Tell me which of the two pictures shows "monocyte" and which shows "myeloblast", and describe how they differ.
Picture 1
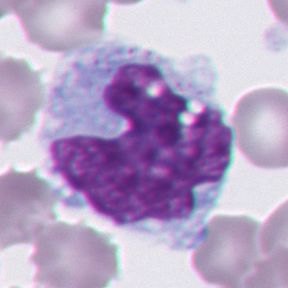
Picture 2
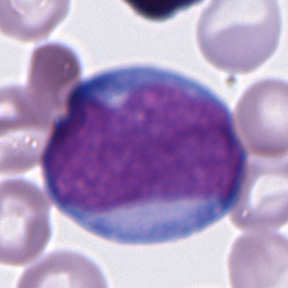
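Picture 1 shows a monocyte, and picture 2 shows a myeloblast. In the monocyte, the nucleus is one continuous folded mass and is not divided into separate lobes. Its chromatin forms a fine, lacy, stranded pattern, whereas the chromatin of the myeloblast is finely granular and evenly spread; neither shows coarse dark clumps. The monocyte's cytoplasm carries only a fine, faint purplish speckling with no coarse granules, while the myeloblast's cytoplasm is blue. Over the upper right part of the monocyte's nucleus lie three small, bright, clear dots. In the myeloblast, the broadest band of cytoplasm is below the nucleus, and a small notch indents the cell outline at the upper left.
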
